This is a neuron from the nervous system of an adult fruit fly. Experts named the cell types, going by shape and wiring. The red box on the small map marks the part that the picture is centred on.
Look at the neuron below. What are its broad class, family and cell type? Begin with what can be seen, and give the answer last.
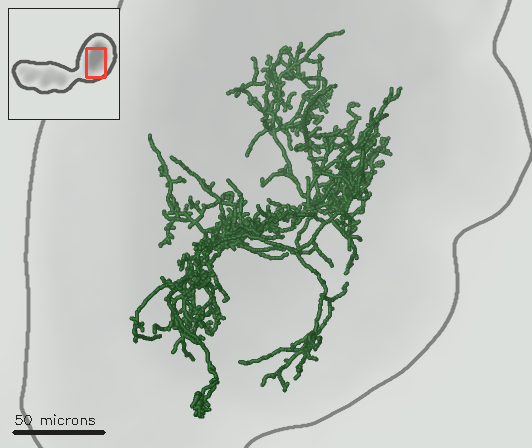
From top to bottom in the picture it spans about 200 microns. The picture shows dozens of branch ends. This is a central-brain intrinsic neuron. Its family is hemilineage LB5. The cell type is WED195.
